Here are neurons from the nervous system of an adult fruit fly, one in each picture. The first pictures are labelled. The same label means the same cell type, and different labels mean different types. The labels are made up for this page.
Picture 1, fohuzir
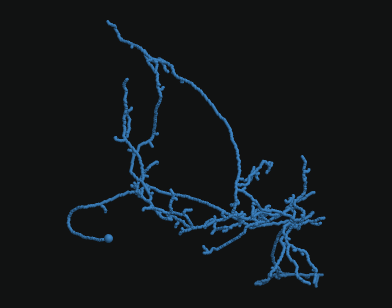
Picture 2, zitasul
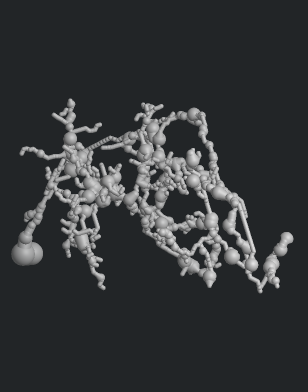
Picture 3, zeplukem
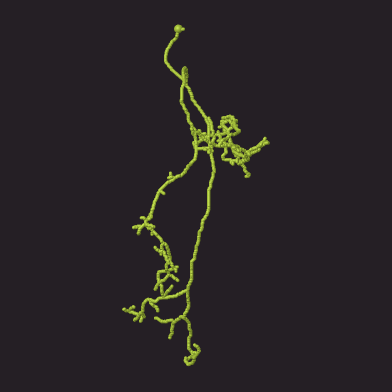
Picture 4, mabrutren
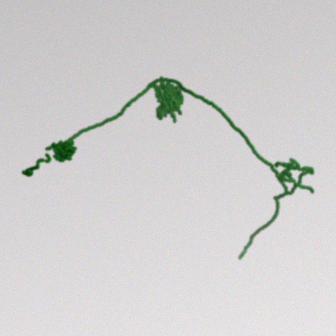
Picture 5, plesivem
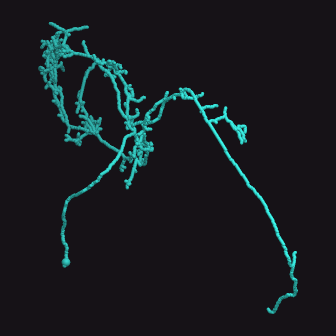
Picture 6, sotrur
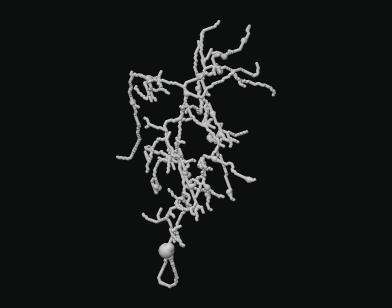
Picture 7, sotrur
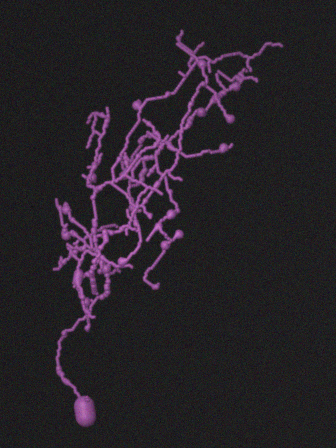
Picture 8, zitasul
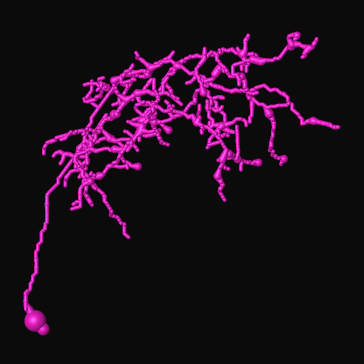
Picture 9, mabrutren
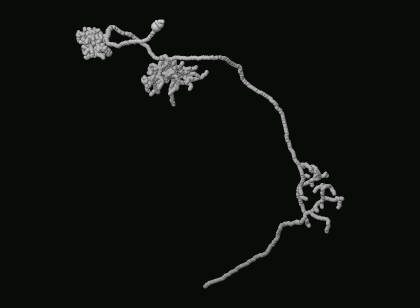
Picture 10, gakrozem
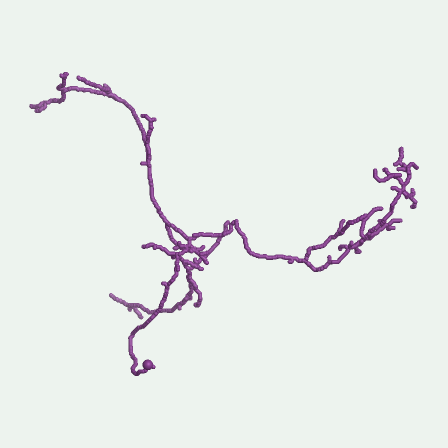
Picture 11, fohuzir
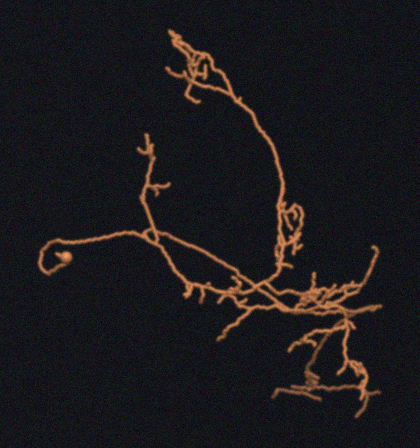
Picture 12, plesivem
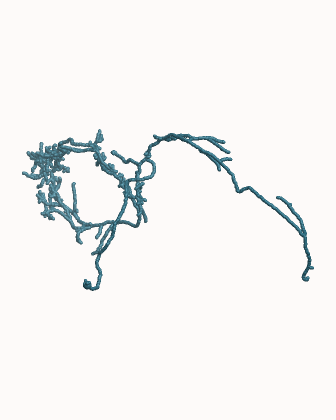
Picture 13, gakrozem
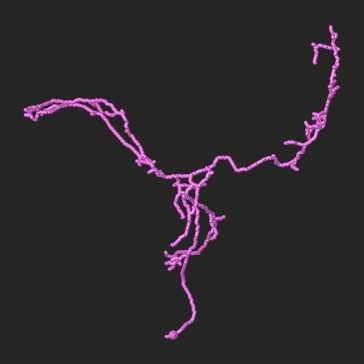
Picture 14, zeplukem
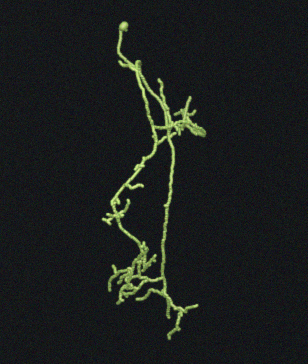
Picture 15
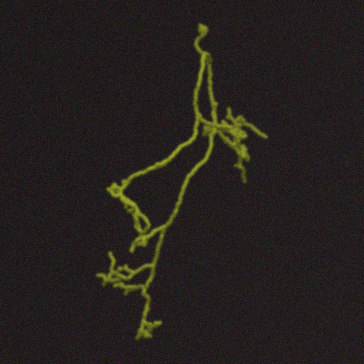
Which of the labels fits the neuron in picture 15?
zeplukem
